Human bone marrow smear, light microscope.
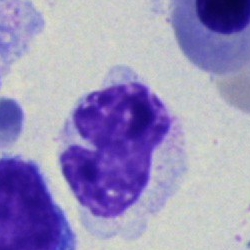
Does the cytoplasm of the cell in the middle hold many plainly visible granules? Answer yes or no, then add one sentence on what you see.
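Yes. Fine pinkish granules are scattered in the cytoplasm, mostly on the right side.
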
